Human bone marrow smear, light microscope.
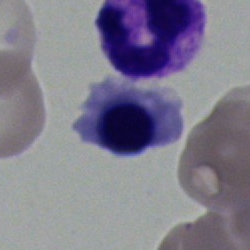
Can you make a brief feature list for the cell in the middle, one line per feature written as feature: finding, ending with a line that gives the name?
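Chromatin: very dark and evenly dense, no visible internal pattern
Outline: irregular, many small jagged projections along the edge
Cytoplasm: pale lilac-violet
Rim: thinnest below the nucleus
Identity: erythroblast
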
